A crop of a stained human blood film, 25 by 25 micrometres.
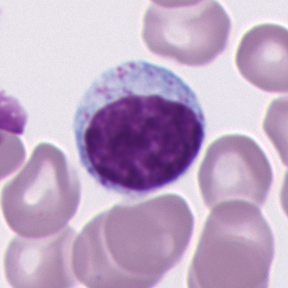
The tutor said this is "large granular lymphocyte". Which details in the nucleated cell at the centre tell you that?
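Round to oval, with no lobes or indentation, the nucleus measures about 10 by 8 micrometres.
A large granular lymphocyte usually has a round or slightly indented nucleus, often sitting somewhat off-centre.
Both fit here, the nucleus lying toward the lower side with the widest rim of cytoplasm above it. The chromatin is dense and coarsely clumped.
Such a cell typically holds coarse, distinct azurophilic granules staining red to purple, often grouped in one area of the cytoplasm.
Here the reddish-purple colour fits, but the granules are small and scattered, not coarse and grouped.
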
